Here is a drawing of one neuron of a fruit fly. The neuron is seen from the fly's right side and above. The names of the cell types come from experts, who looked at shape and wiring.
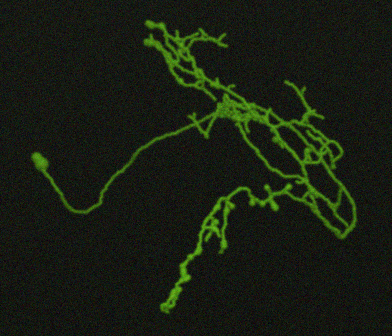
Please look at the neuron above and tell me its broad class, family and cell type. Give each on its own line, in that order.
central-brain intrinsic neuron
hemilineage DM3_dorso_medial
SMP523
